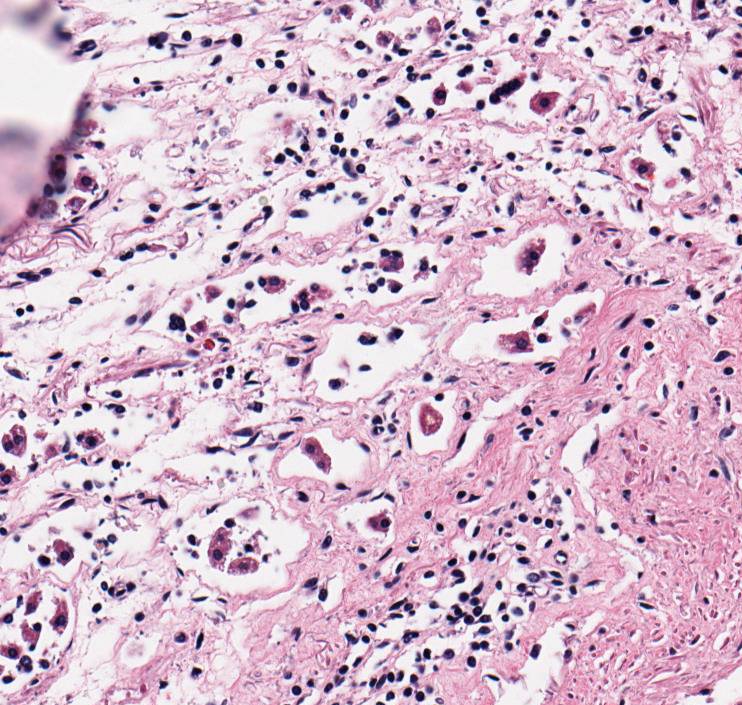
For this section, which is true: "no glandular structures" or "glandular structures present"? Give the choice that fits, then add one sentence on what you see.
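No glandular structures. No epithelium or glands are present in the field.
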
